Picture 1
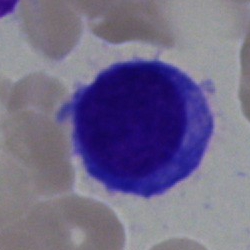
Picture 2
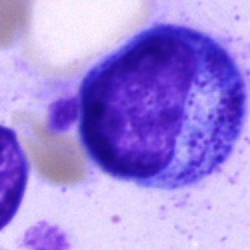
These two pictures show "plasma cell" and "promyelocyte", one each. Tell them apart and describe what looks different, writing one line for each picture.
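Picture 1 – plasma cell. No granules are visible in the cytoplasm.
Picture 2 – promyelocyte. Dark purple granules are scattered through the cytoplasm.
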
